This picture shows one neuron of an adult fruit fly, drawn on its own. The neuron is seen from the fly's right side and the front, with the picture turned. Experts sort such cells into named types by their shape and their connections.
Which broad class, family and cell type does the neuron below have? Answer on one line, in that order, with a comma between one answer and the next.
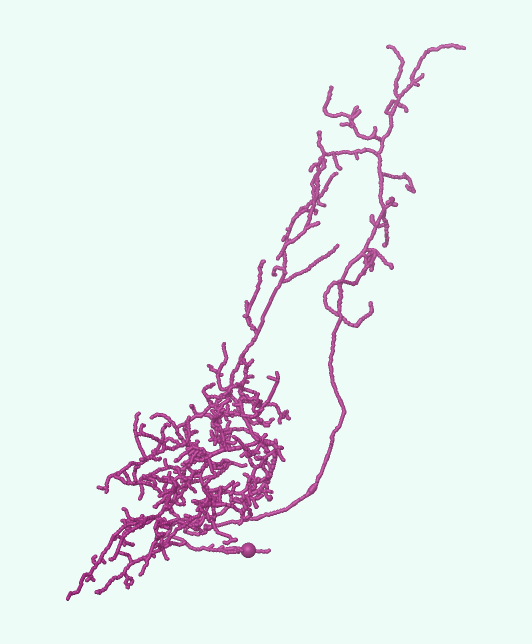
nerve-cord intrinsic neuron, hemilineage 11B, IN11B018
